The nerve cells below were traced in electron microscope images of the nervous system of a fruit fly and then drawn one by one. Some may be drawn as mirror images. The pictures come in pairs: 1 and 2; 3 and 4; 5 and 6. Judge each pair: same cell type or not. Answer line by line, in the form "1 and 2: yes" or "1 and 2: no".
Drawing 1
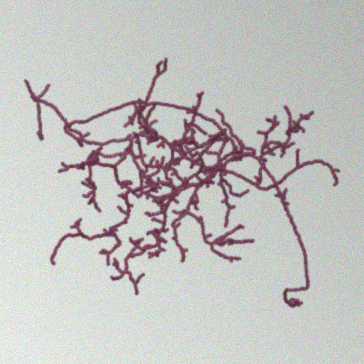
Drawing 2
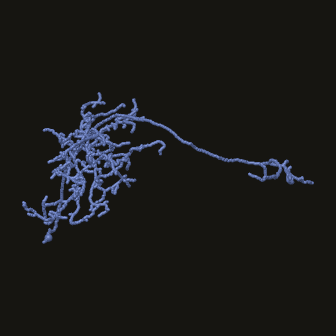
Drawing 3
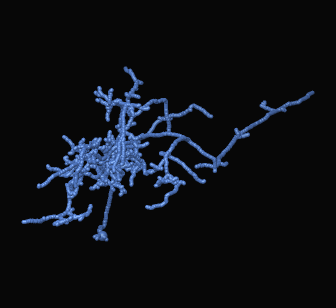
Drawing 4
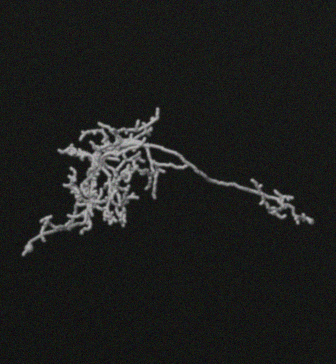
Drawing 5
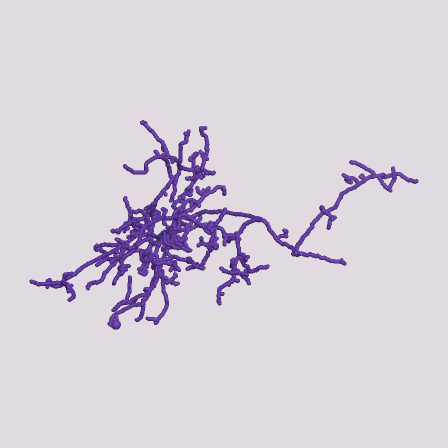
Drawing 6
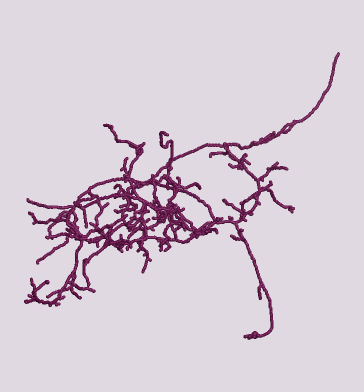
1 and 2: yes
3 and 4: no
5 and 6: yes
